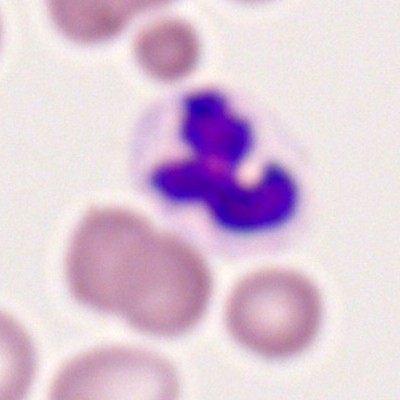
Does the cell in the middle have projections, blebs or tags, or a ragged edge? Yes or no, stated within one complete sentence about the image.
No, along its edge the cell is smooth rather than rough.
